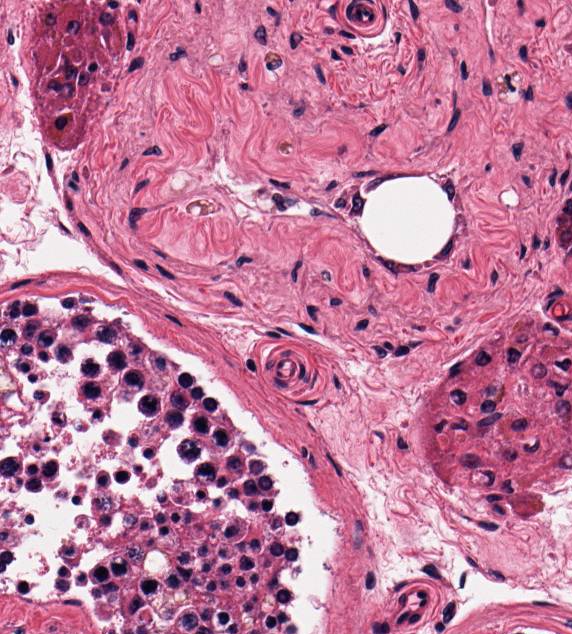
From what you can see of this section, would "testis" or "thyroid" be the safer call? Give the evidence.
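This is testis. Look first at the tubule at the lower left: the cells filling it are round, with round, dark-staining nuclei.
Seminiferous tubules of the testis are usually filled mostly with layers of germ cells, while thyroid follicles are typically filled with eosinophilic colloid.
A tubule packed with cells rather than colloid fits testis. Clusters of polygonal cells with abundant eosinophilic cytoplasm and round nuclei lie at the right edge and upper left. Small vessels with thick, concentrically layered walls and narrow lumens sit in the stroma, one just above the tubule near the centre.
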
